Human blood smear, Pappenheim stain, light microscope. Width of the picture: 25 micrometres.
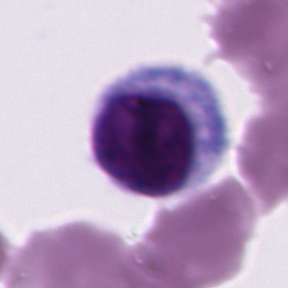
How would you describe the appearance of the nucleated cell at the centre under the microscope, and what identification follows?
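The cell has a round outline. Its roundish nucleus lies off-centre toward the left and measures about 9 micrometres across, and its chromatin stains dark purple and appears dense. The cytoplasm forms a blue rim that is widest on the right side. Answer: hairy cell.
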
